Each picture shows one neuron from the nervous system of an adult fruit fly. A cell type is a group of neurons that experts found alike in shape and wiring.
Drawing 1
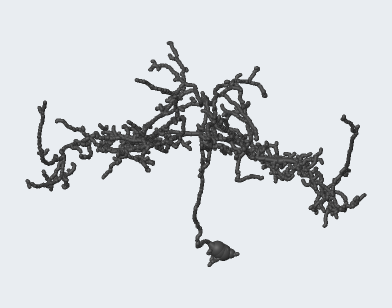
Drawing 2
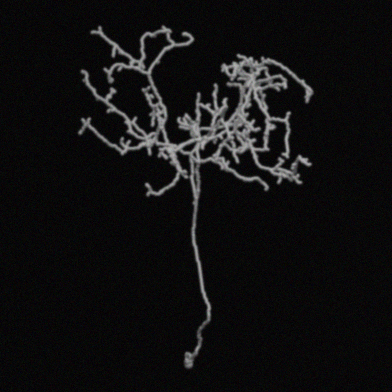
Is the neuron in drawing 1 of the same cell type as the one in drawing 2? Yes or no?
no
